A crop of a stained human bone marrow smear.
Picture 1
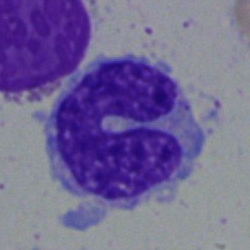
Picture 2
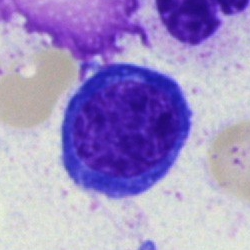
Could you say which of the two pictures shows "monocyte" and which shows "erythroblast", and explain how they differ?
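The monocyte is in picture 1; picture 2 shows the erythroblast. The monocyte's nucleus is deeply notched, the notch opening to the right.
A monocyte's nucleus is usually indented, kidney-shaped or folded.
Both have clumped chromatin: dark purple with small pale spaces between clumps in the monocyte, dark patches separated by paler areas in the erythroblast. Picture 1 has an irregular, slightly ruffled outline with a pale blue bleb of cytoplasm protruding at the bottom, while picture 2 is round and smooth. Monocyte cytoplasm here is pale grey-blue and widest on the right; the erythroblast's is deep blue and rims the nucleus on all sides.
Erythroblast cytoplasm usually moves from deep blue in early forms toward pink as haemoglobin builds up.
Neither cytoplasm shows granules, and the erythroblast has no distinct nucleolus.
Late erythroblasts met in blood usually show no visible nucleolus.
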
